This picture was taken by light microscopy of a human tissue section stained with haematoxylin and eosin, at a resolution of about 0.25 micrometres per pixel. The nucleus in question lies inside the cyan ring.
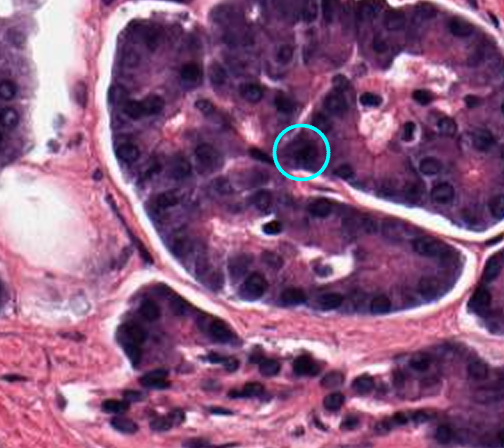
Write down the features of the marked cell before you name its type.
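The nucleus is round to slightly oval, dark, and about the same size as the nuclei around it. The cytoplasm is purple-pink, and the cell's outline is indistinct where it meets its neighbours. The cell sits among crowded cells in a cluster enclosed by a pale rim, directly beside a thin pale pink strand of fibres that runs across the cluster. This is a pancreatic acinar cell.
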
